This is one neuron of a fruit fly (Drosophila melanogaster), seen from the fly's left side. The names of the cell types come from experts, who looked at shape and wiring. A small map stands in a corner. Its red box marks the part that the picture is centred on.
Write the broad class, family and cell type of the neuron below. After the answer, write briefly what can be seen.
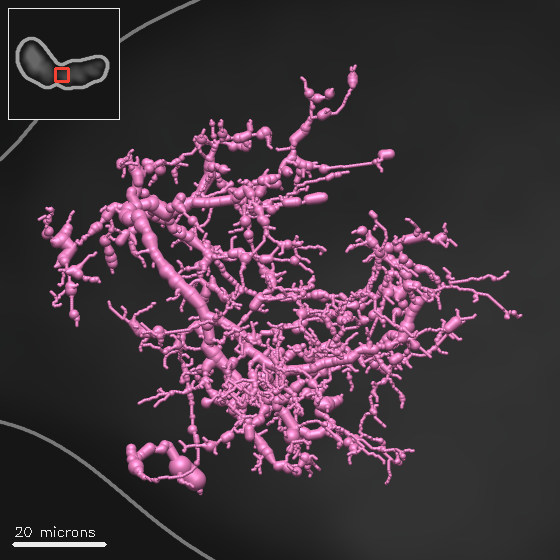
This is a nerve-cord intrinsic neuron. Its family is hemilineage 13A. The cell type is IN13A012. From left to right in the picture it spans about 110 microns. The picture shows more than a hundred branch ends.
